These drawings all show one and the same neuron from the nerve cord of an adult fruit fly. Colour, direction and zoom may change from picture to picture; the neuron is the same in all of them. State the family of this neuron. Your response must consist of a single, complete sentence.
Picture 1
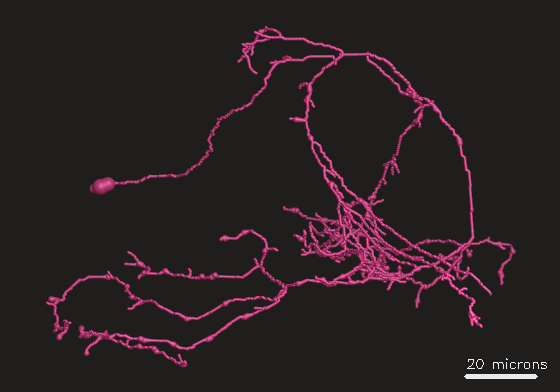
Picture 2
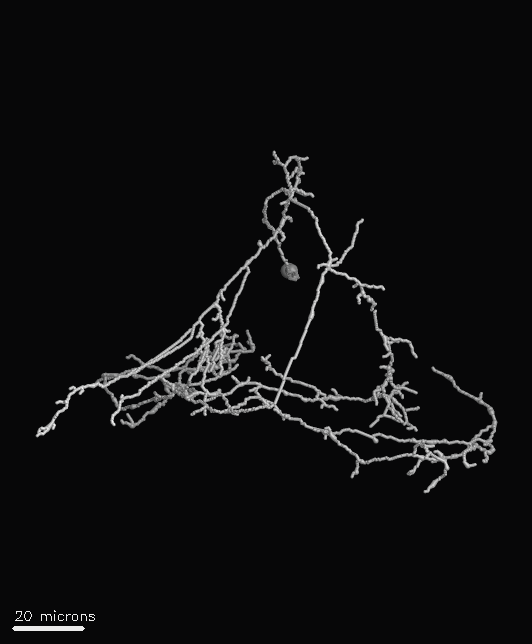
It is the family hemilineage 12B to which this neuron belongs.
